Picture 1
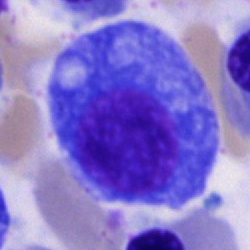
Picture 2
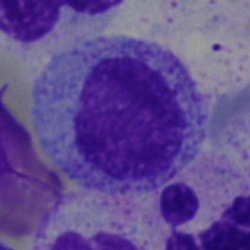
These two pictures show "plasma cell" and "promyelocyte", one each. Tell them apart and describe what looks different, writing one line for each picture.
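Picture 1 – plasma cell. No distinct granules are seen in the cytoplasm.
Picture 2 – promyelocyte. Fine purple granules are scattered throughout the cytoplasm.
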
